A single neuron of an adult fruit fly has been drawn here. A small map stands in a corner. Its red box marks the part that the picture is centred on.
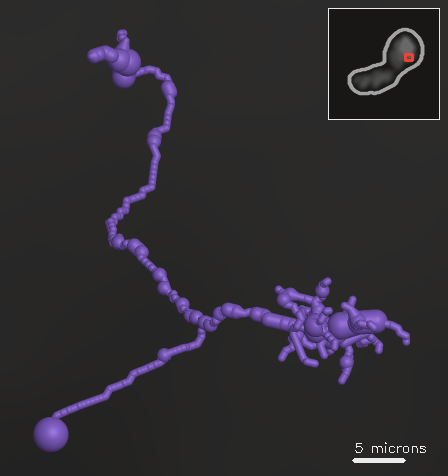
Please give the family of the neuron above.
T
